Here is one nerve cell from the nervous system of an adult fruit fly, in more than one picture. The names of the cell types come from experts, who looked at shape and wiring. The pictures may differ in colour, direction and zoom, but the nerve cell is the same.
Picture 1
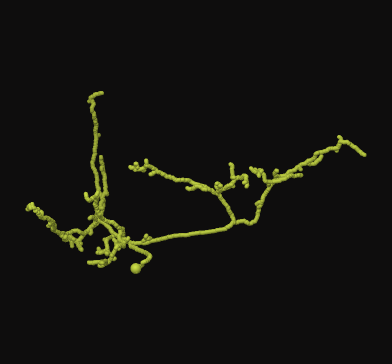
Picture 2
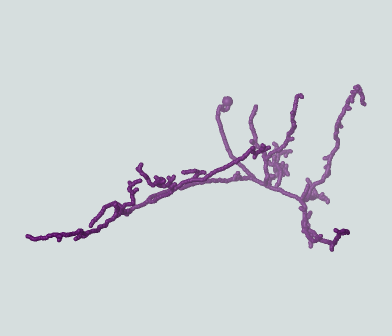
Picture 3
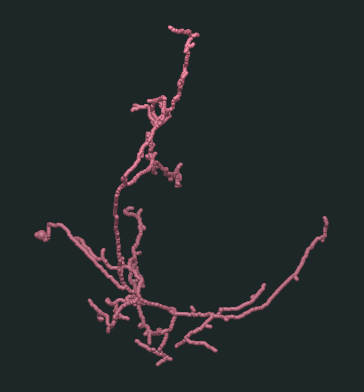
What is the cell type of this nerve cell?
PS268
